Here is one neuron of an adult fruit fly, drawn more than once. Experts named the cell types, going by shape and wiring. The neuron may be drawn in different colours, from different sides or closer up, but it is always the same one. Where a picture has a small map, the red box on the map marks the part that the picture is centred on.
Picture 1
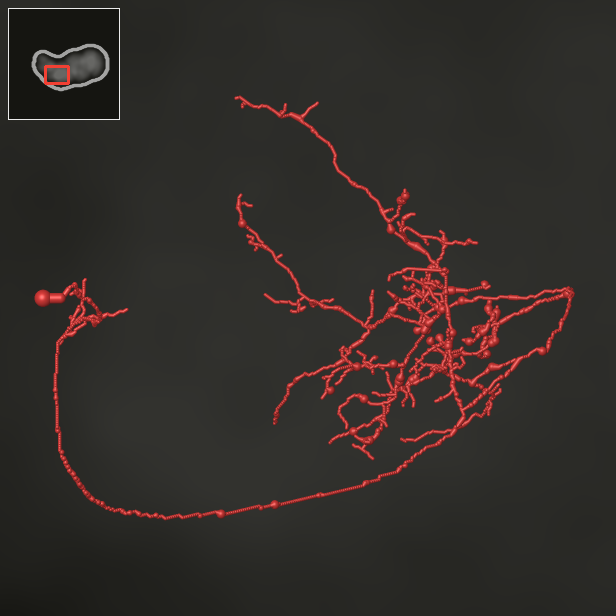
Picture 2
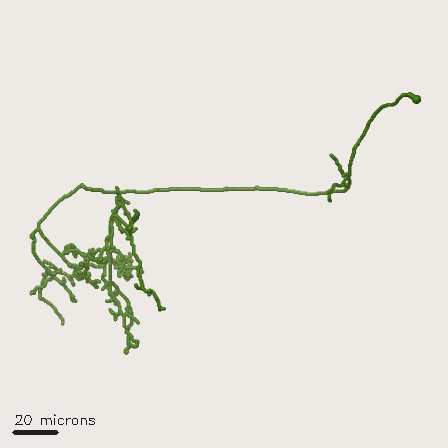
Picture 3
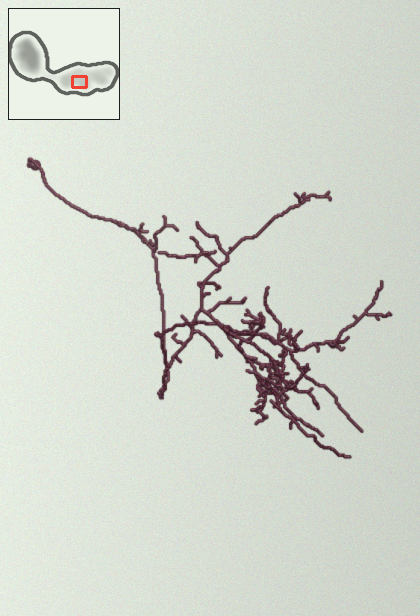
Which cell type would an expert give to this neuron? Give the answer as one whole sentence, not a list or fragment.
This neuron is classified under the cell type IN01A076.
